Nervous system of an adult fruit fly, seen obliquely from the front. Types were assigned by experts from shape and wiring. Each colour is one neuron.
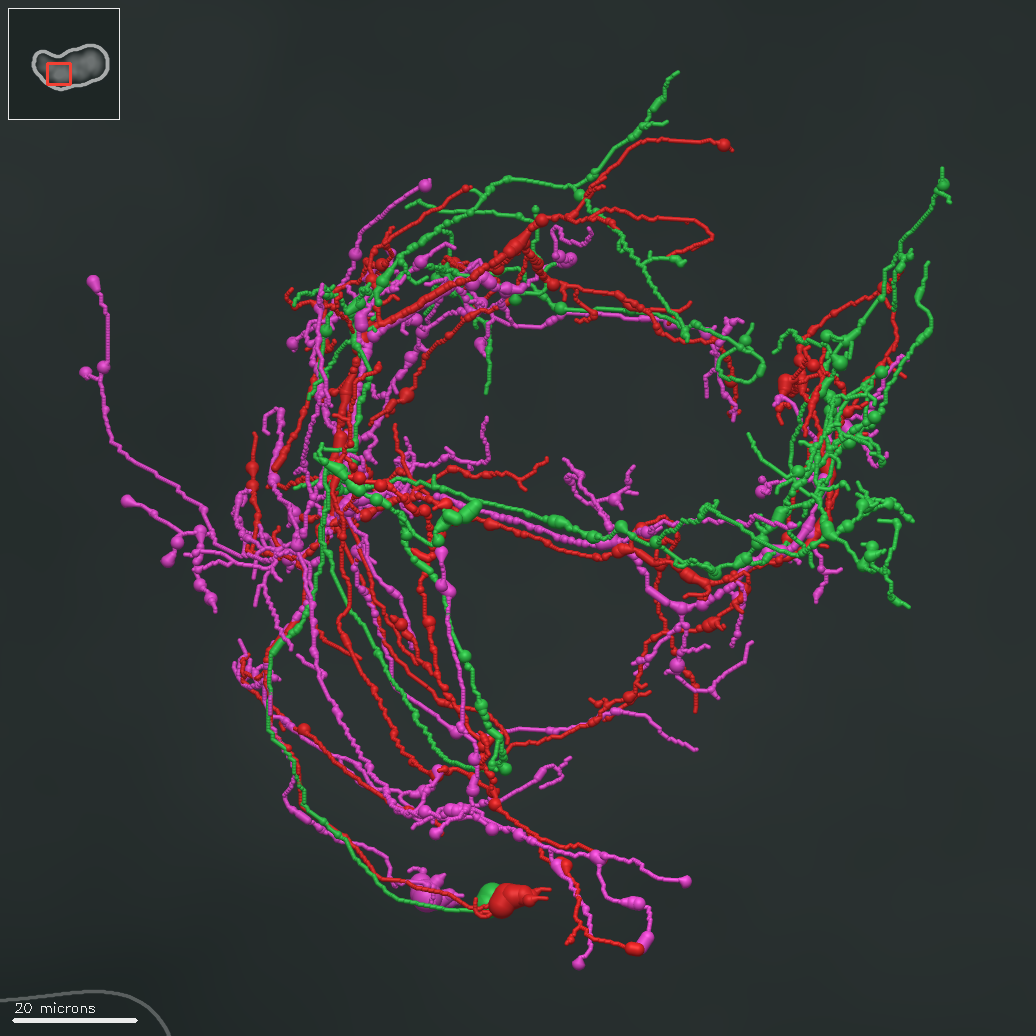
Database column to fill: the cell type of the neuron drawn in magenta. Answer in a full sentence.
The cell type is IN05B064_a.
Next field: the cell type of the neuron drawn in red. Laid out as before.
The cell type is IN05B064_b.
